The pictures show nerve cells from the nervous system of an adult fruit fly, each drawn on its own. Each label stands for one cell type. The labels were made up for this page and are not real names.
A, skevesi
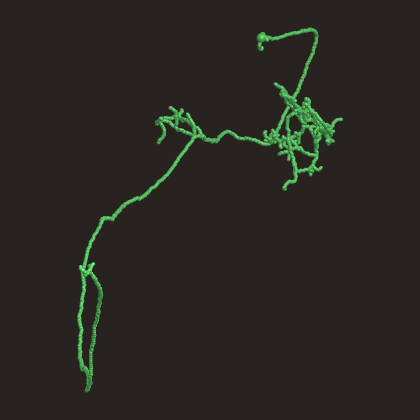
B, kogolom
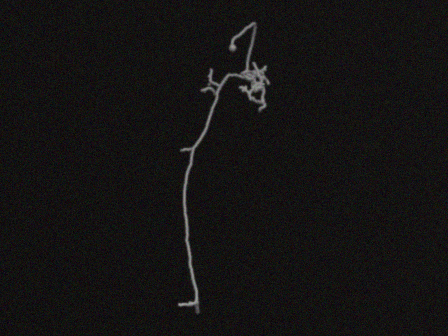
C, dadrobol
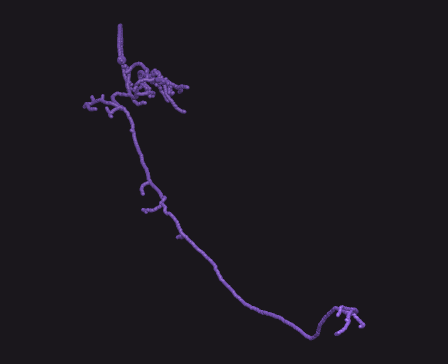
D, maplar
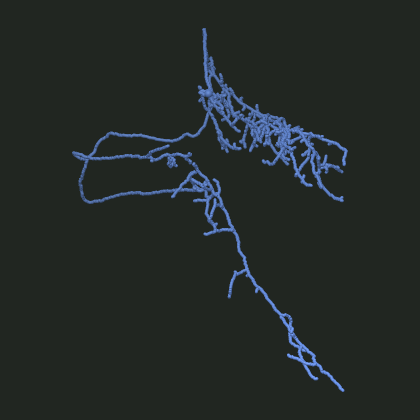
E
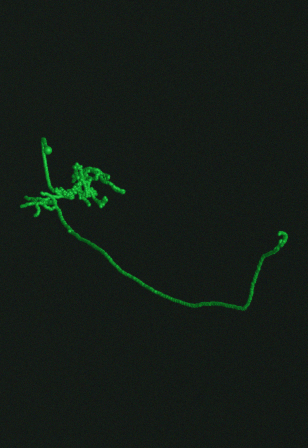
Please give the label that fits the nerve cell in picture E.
skevesi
